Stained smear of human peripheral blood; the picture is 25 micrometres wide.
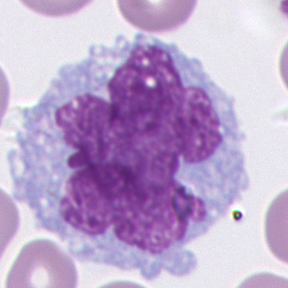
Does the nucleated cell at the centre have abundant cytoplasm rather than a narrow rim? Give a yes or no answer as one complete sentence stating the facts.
Yes, the cell has plenty of cytoplasm around its nucleus.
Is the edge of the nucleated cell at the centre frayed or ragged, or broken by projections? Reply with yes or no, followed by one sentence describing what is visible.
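Yes. The edge of the cytoplasm is ragged with many small bumps.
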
